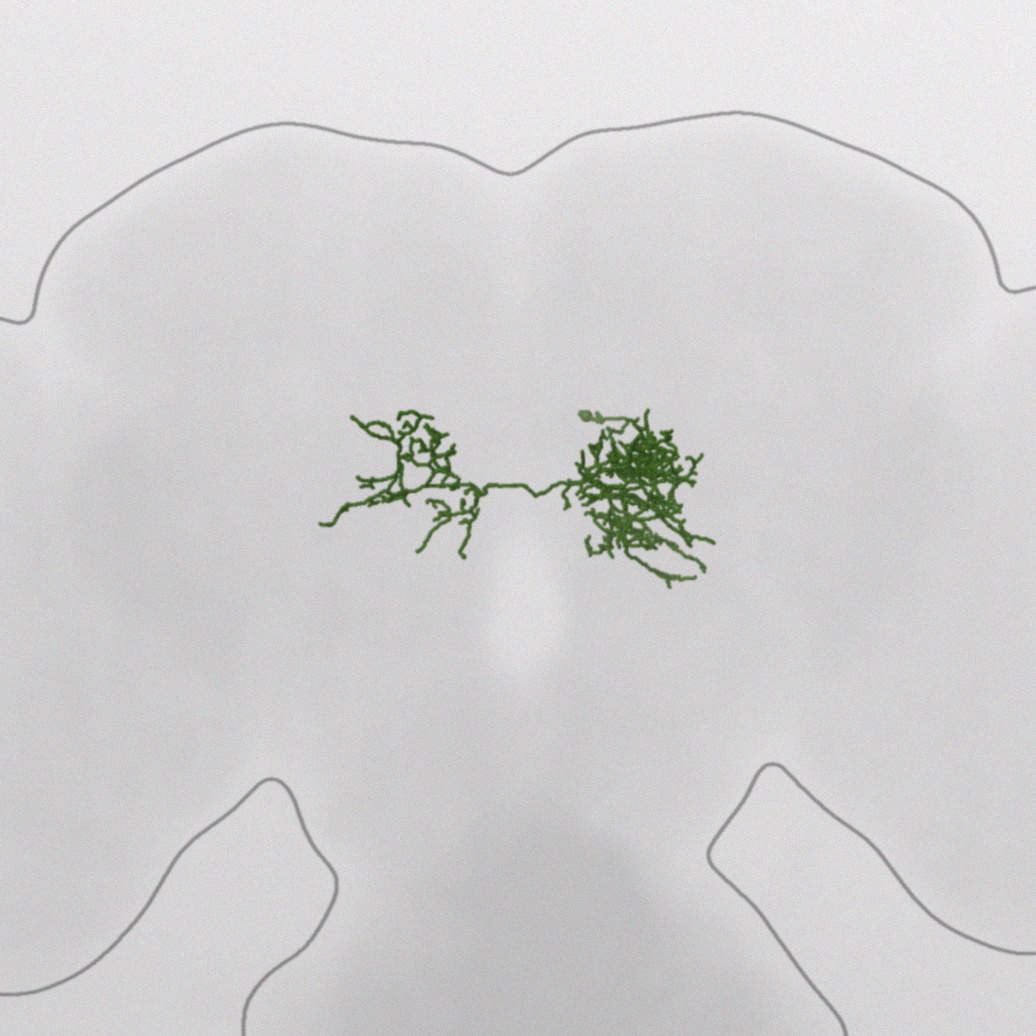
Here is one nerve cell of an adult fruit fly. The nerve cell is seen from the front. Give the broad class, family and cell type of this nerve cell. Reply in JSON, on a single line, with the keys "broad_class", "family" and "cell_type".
{"broad_class": "central-brain intrinsic neuron", "family": "hemilineage DM5_central", "cell_type": "LAL163"}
